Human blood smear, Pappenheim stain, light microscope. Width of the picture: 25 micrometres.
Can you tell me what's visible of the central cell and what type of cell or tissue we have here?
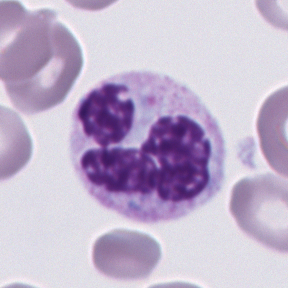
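Let's start with the outline of the central cell, which is round and smooth. Now look at the nucleus: it is divided into three separate lobes, and you won't find any nucleoli in it. In the cytoplasm you can make out fine, faint pinkish-violet granules. This cell is a segmented neutrophil.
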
